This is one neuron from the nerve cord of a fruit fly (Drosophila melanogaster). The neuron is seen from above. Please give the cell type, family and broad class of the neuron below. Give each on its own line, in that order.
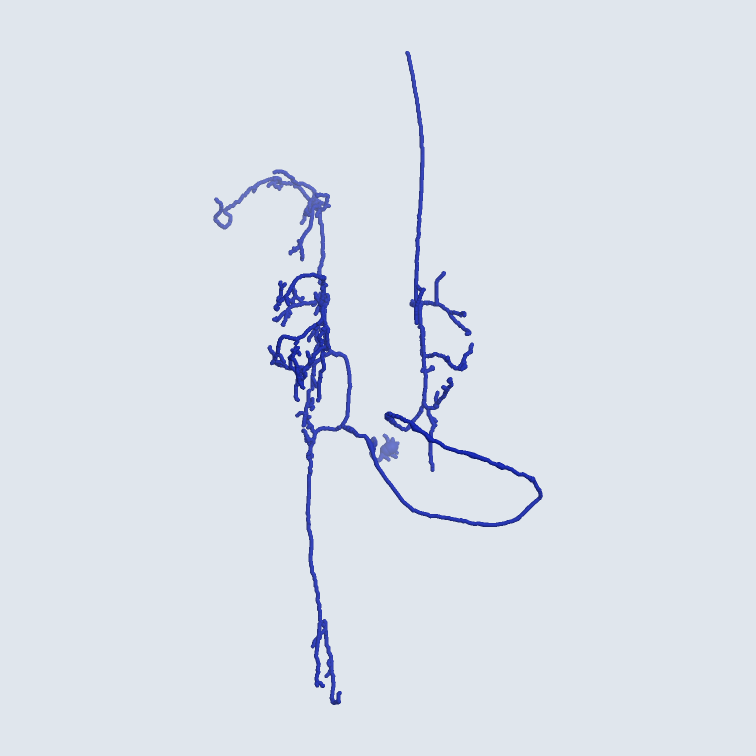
AN02A005
hemilineage 02A
ascending neuron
